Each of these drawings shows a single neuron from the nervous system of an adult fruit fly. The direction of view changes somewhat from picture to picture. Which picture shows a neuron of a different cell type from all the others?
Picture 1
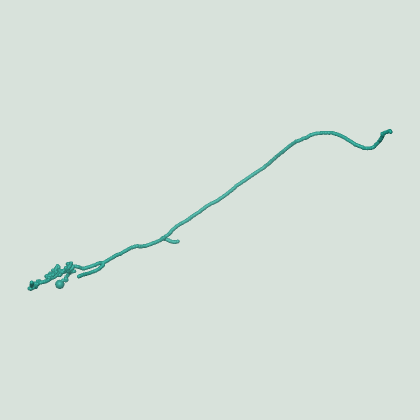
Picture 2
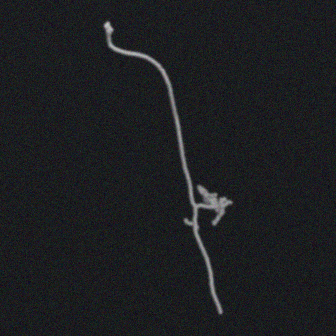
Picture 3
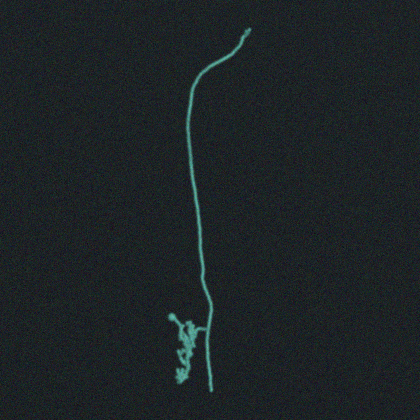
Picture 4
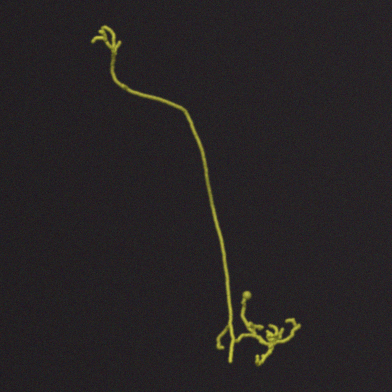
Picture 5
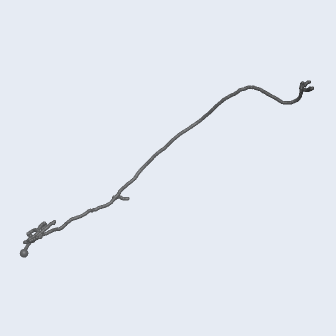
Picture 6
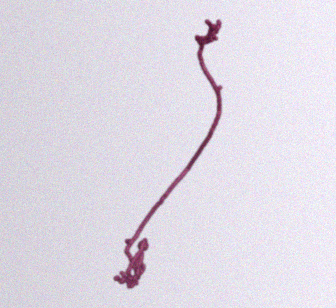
3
